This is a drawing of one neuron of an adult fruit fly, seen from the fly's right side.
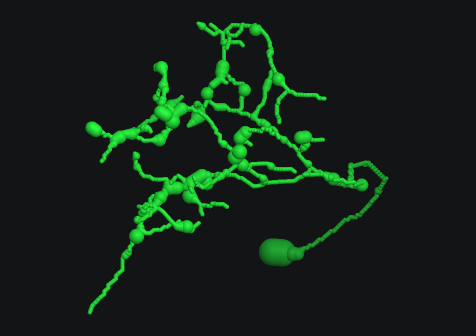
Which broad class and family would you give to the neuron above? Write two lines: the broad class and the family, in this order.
nerve-cord intrinsic neuron
hemilineage 14A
